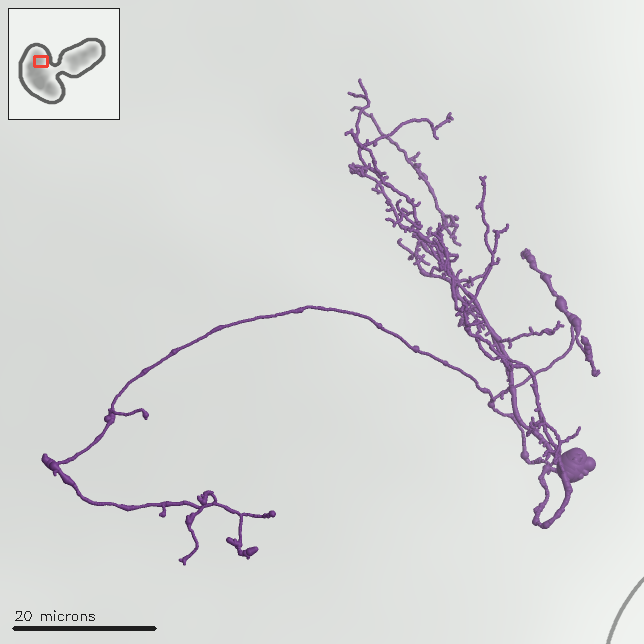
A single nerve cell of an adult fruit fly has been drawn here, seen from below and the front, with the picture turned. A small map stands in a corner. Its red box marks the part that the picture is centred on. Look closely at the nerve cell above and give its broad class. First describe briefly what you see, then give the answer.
The cell body is at the lower right of the picture. By the scale bar it is about 80 microns wide in this view. The picture shows dozens of branch ends. This is an optic-lobe intrinsic neuron.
